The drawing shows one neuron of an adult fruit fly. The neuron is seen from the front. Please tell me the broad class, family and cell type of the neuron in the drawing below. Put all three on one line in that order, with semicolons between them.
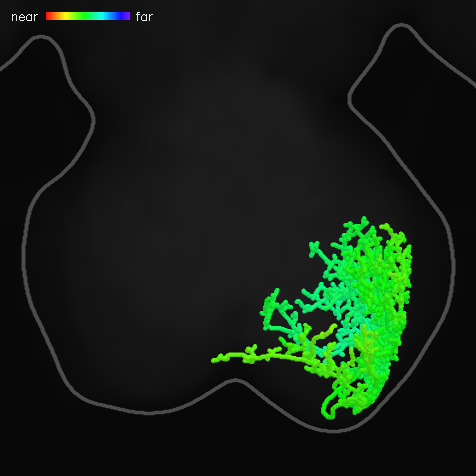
nerve-cord intrinsic neuron; hemilineage 13A; IN13A010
